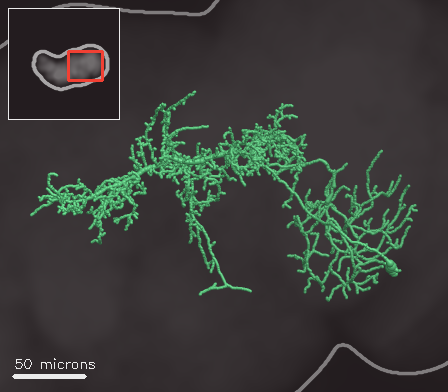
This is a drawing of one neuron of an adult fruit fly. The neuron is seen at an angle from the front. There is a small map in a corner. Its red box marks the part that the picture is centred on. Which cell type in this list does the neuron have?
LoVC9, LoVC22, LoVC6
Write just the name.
LoVC6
